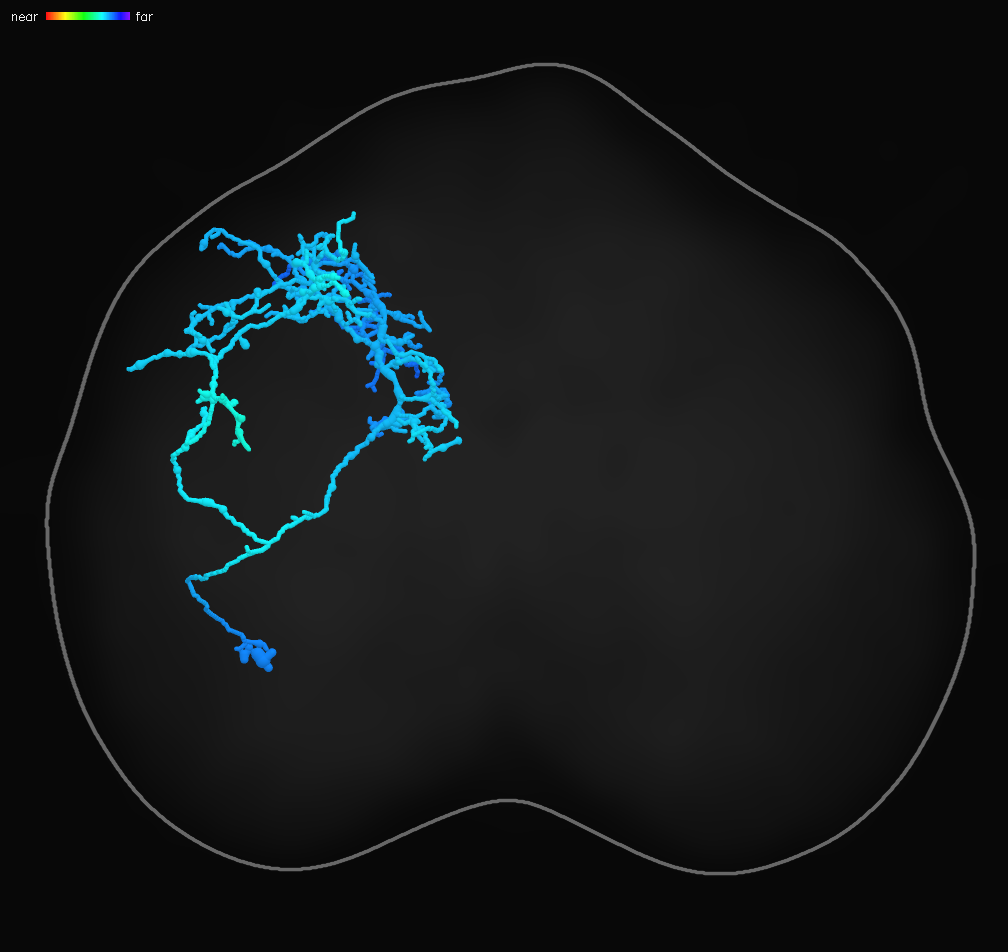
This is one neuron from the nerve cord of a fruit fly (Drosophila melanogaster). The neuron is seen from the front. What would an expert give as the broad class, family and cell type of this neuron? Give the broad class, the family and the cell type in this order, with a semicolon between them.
nerve-cord intrinsic neuron; hemilineage 16B; IN16B053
